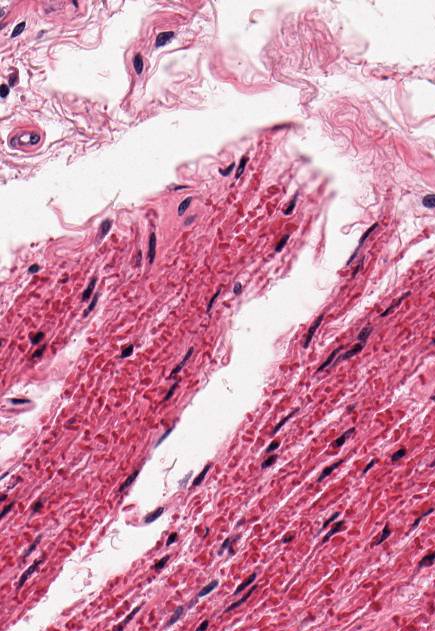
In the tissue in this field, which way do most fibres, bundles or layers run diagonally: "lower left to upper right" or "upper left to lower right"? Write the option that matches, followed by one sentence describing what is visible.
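Lower left to upper right. The muscle fibres run in parallel from lower left toward upper right.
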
